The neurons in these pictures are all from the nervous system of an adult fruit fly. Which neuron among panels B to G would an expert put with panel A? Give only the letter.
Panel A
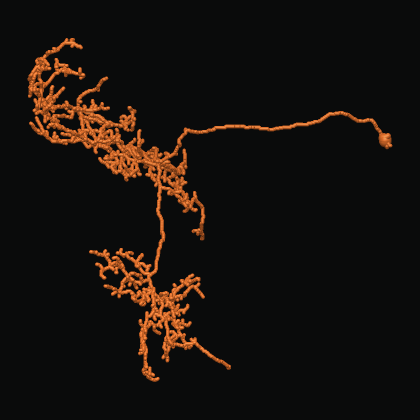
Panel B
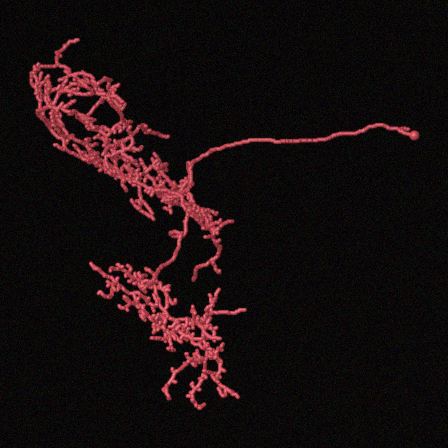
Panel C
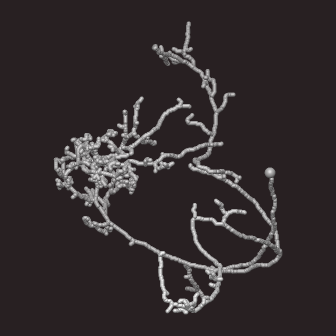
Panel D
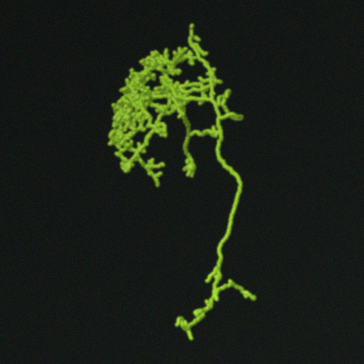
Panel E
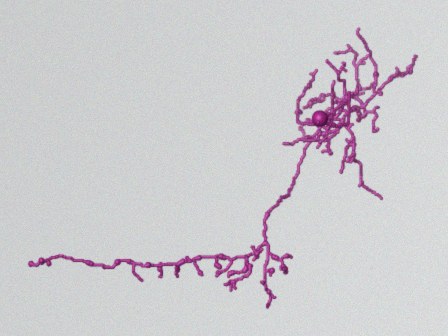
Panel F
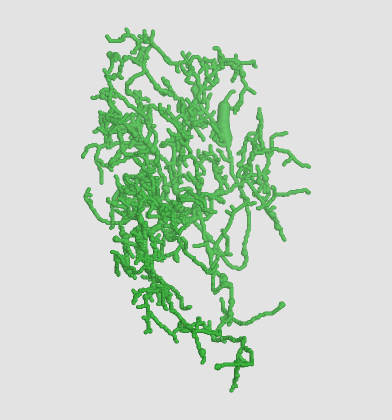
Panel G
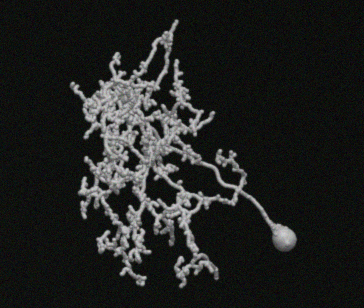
B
